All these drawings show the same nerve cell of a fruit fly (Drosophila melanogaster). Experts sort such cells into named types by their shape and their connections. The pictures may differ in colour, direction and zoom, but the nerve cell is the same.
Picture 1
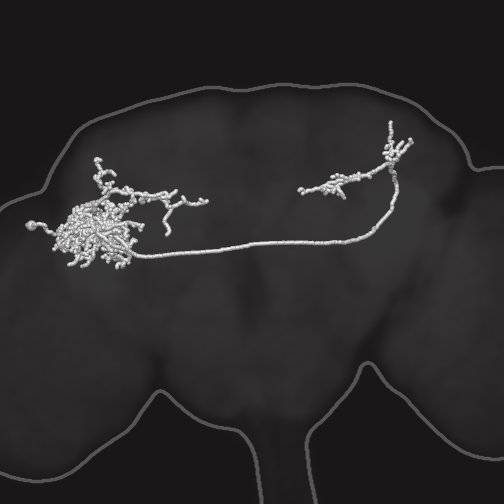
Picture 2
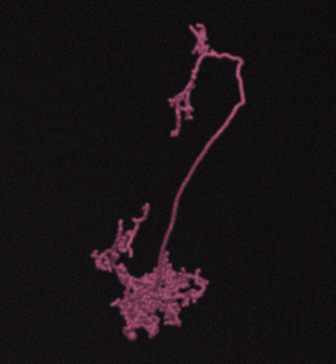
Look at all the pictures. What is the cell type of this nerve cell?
AVLP219_c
